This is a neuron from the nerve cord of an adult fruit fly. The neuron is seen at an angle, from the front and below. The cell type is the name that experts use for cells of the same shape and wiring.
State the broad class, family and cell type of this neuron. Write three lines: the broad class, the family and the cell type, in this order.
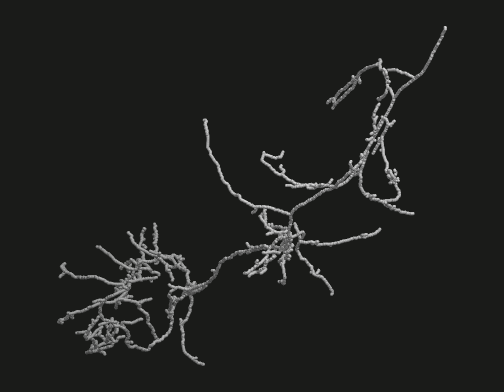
descending neuron
hemilineage MX3
DNg70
